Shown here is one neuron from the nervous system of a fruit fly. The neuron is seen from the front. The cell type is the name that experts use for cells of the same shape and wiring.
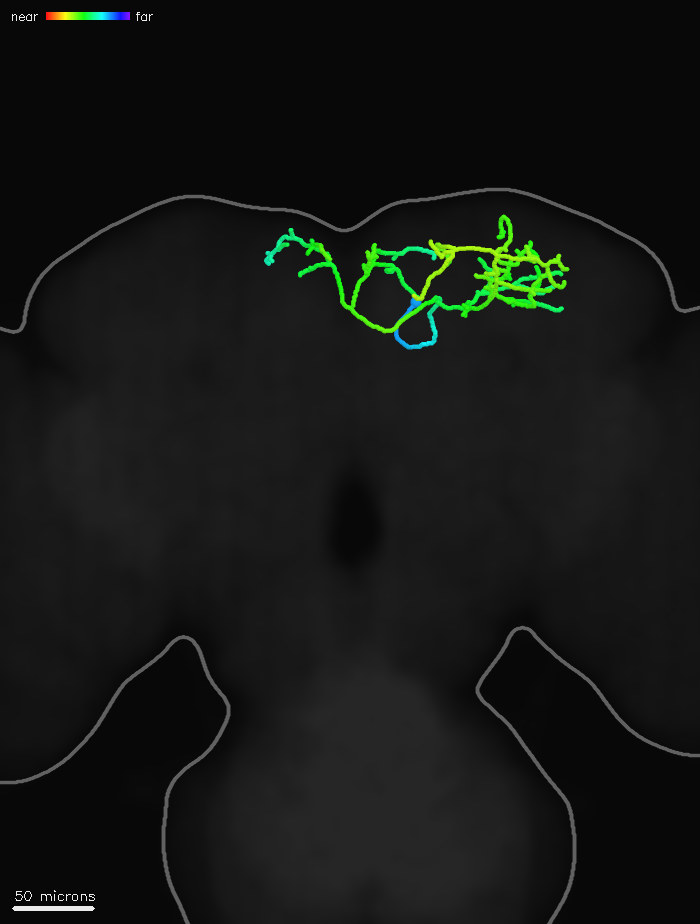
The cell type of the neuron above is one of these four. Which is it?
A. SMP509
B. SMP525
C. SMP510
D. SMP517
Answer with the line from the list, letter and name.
A. SMP509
